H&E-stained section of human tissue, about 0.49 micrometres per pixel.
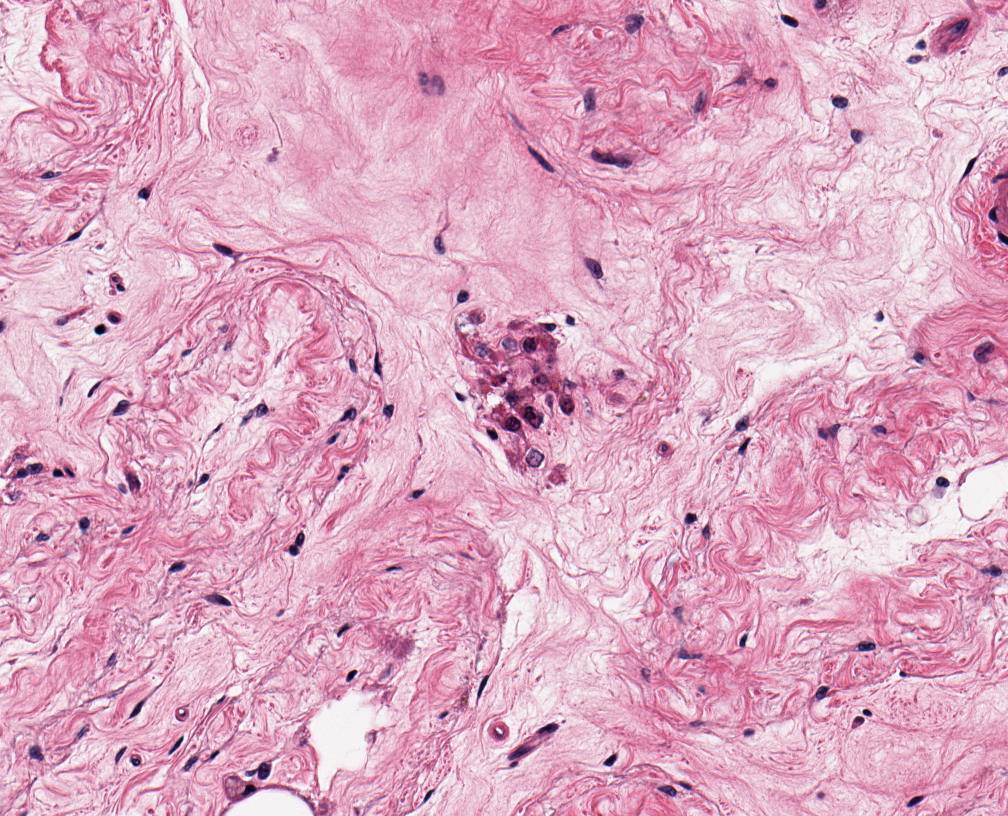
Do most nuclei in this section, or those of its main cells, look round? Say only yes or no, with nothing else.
No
